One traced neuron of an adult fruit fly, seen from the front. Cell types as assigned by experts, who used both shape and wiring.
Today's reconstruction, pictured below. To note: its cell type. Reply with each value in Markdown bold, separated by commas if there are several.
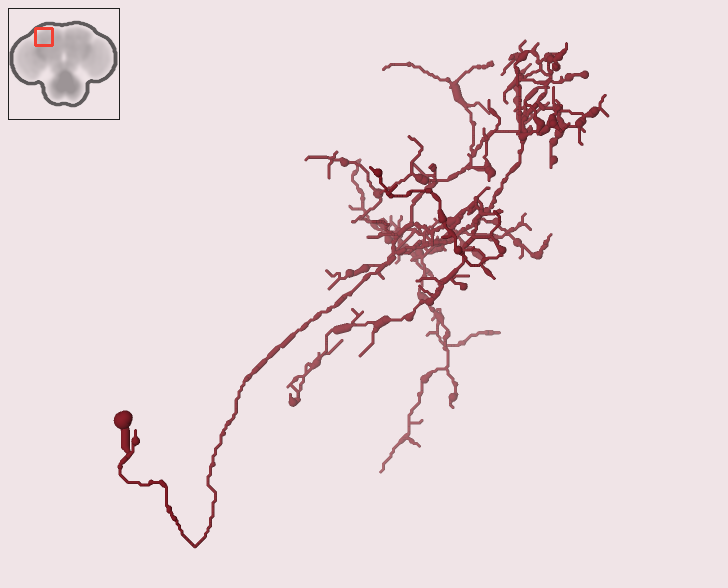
**CB3168**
